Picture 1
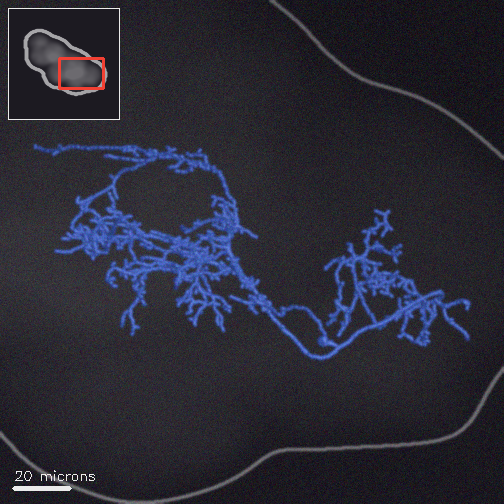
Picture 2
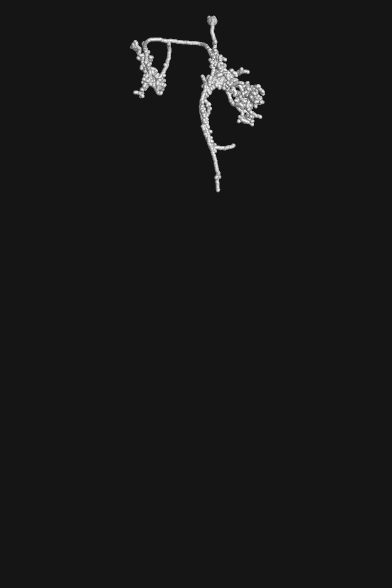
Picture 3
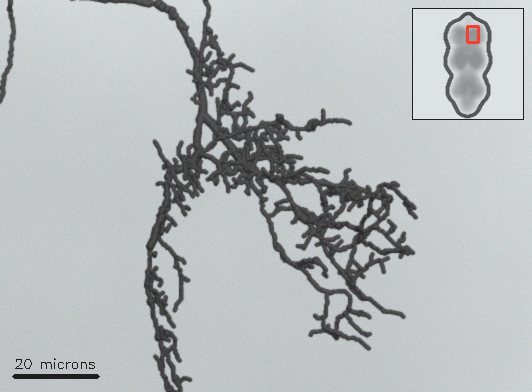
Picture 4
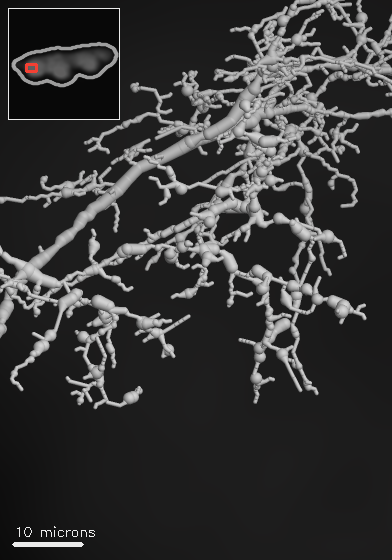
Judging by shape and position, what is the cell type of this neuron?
IN01A035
